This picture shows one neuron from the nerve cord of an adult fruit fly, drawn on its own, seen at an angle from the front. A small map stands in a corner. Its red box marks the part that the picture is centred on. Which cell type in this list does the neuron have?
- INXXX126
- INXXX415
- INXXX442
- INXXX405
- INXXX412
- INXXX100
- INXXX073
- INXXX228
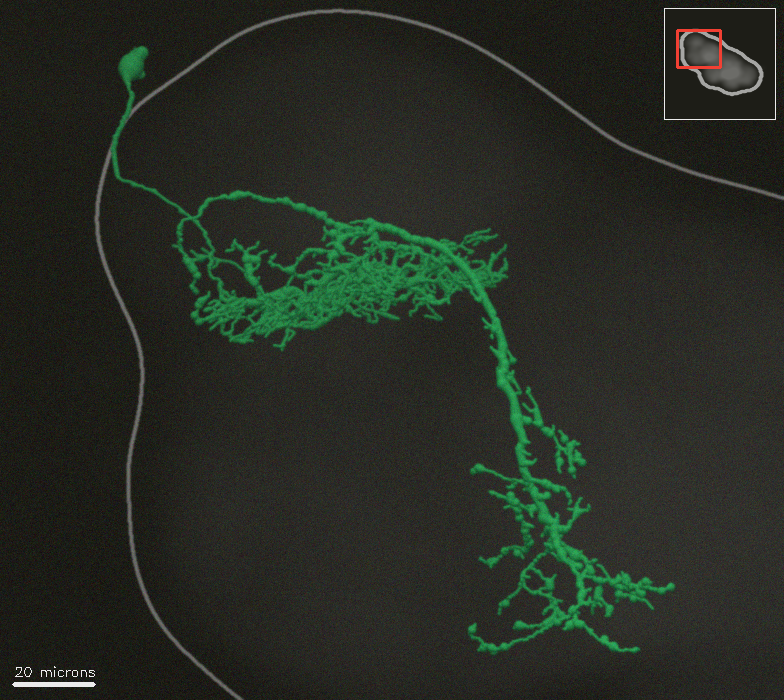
INXXX100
